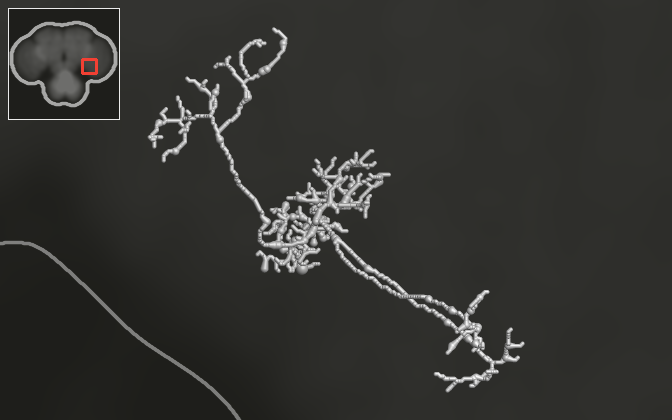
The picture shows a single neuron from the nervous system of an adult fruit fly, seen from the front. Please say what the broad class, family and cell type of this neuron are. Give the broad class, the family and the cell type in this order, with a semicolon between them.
optic-lobe intrinsic neuron; Y; Y13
